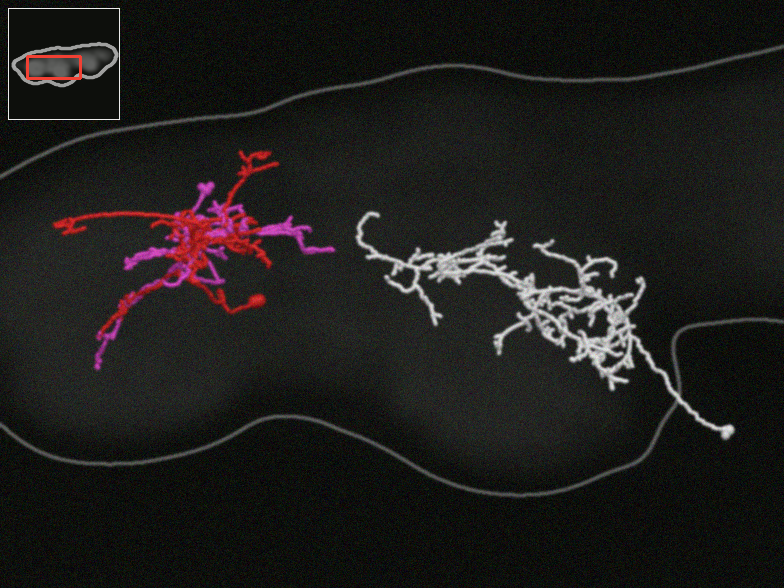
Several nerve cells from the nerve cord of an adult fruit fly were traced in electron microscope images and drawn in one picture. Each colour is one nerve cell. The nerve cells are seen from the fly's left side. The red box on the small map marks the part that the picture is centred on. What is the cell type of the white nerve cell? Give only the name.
IN21A087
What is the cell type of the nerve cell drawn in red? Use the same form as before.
IN21A073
